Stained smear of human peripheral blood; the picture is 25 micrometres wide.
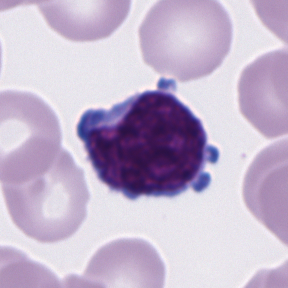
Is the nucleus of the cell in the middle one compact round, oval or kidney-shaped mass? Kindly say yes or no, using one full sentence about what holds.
Yes, within this cell the nucleus is one round, oval or kidney-shaped compact mass.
